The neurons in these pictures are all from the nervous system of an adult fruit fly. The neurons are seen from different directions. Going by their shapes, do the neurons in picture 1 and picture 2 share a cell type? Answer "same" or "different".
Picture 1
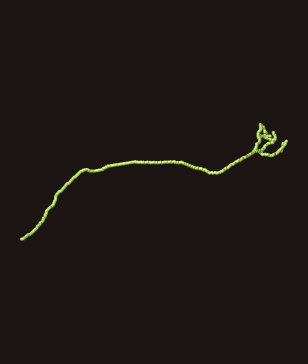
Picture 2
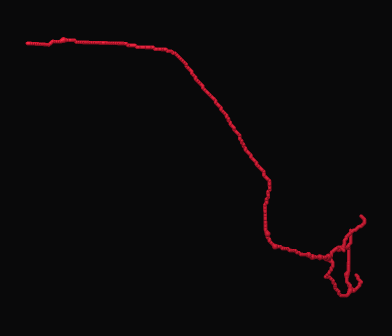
same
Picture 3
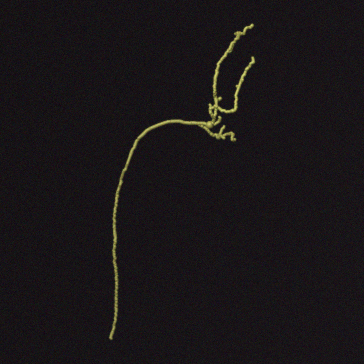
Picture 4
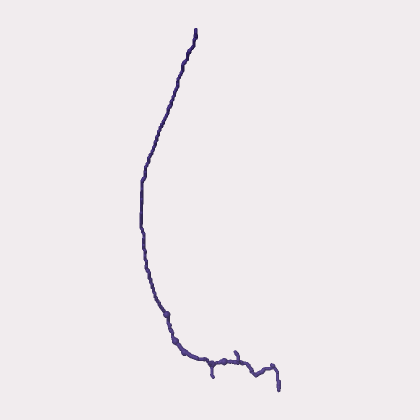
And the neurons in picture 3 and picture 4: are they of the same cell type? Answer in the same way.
same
